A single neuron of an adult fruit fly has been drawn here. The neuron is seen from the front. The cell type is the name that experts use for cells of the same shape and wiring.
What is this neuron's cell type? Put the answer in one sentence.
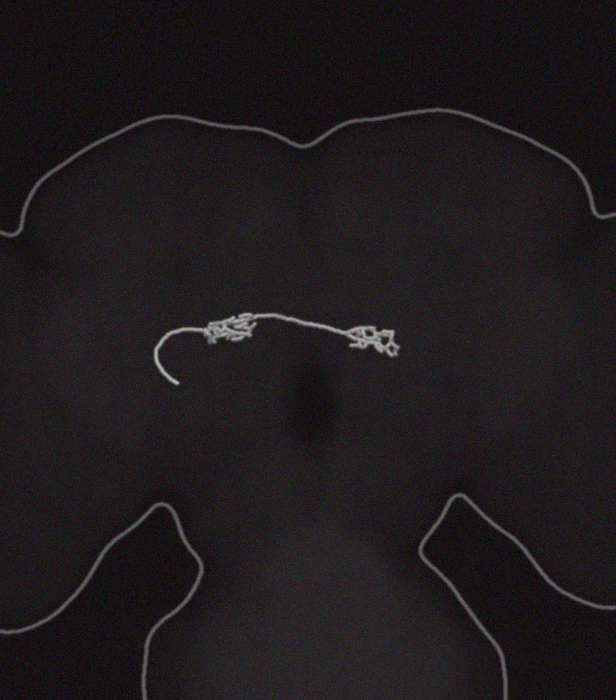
The cell type is ORN_DP1m.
